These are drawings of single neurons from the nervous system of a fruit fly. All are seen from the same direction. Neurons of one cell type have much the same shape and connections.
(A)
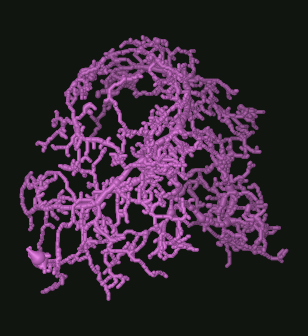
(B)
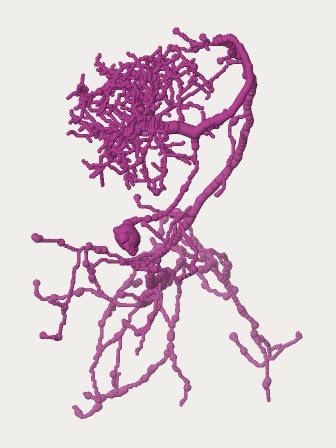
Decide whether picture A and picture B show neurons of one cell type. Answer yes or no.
no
